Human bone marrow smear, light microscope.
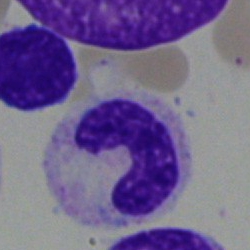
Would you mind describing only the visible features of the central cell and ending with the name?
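As far as I can see, the nucleus forms a curved, C-shaped band. Its concave side faces left. The chromatin looks coarsely clumped. In the cytoplasm I can make out fine pinkish granules. So this is a band neutrophil.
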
